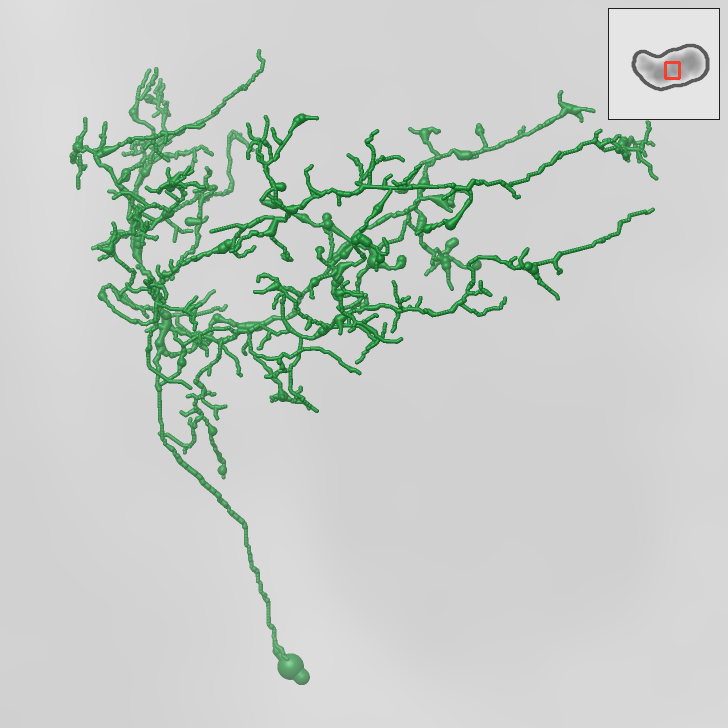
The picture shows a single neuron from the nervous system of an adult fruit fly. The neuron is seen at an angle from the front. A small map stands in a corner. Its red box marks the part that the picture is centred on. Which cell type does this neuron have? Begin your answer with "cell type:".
cell type: CB2512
